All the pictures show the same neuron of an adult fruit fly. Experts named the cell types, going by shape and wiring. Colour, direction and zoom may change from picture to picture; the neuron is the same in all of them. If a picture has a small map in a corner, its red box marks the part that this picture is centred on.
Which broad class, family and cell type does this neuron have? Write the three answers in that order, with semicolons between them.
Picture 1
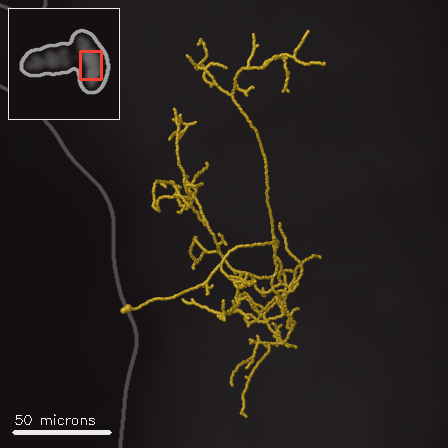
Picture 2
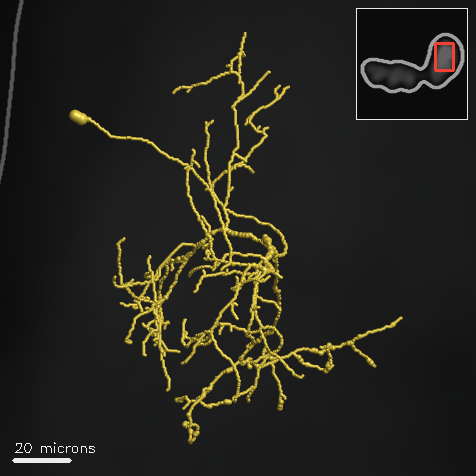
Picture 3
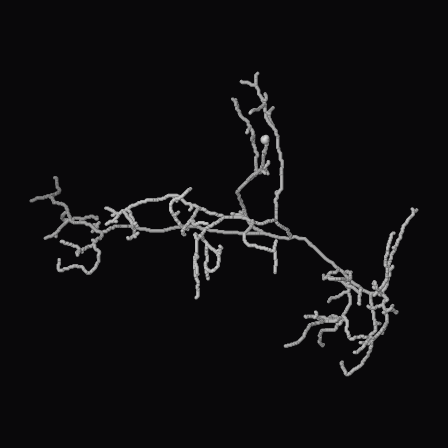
central-brain intrinsic neuron; hemilineage VLPp2; CB3376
